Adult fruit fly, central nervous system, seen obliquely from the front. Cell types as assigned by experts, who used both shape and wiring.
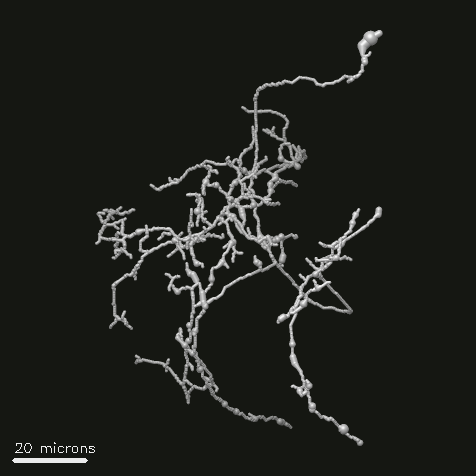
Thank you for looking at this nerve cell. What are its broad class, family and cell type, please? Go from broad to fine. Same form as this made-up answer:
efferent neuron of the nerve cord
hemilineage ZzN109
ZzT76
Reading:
central-brain intrinsic neuron
hemilineage SMPad3
CB1062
